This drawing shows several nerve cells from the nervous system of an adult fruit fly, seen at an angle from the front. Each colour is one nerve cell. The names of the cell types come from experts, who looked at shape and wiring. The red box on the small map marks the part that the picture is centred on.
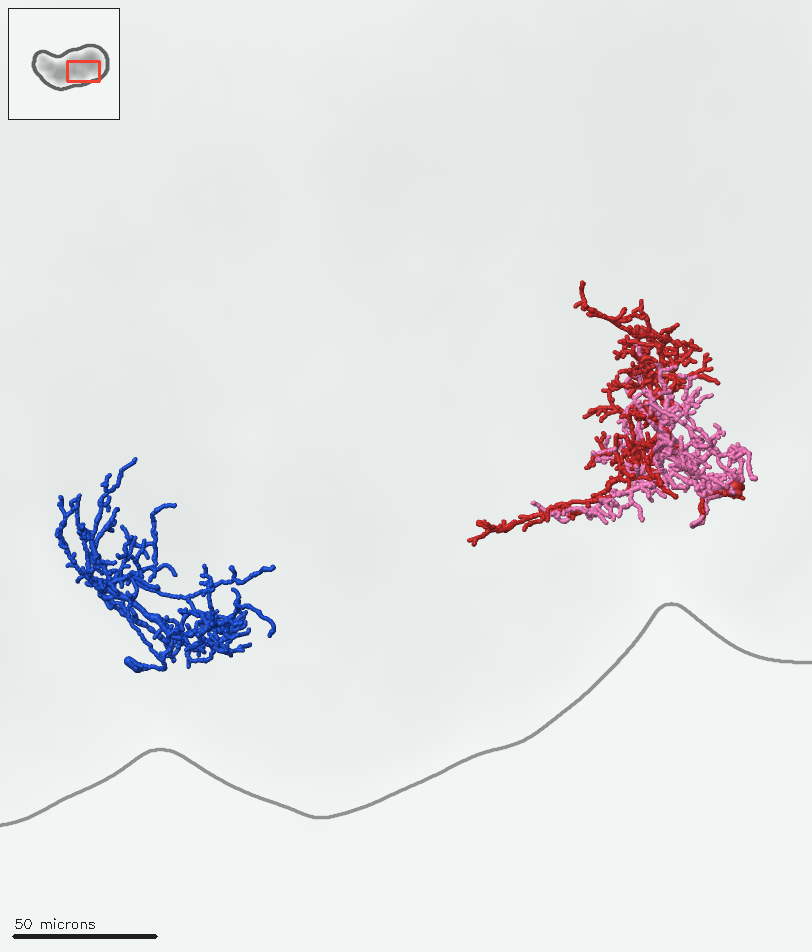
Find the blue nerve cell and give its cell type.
CB1538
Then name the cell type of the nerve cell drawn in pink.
CB1948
